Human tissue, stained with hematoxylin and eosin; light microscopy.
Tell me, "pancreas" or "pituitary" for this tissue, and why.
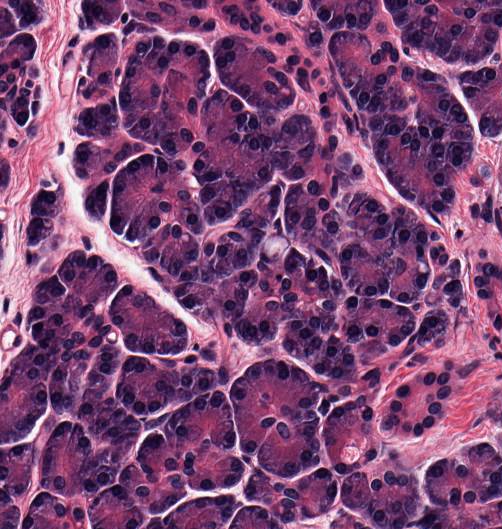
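It is pancreas. What decides it is the acini: pyramidal cells with round, darkly stained nuclei at the base, toward the outer edge of each acinus. Their cytoplasm runs from purple at the base to pink toward the centre. The lumina are tiny, mostly inconspicuous.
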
